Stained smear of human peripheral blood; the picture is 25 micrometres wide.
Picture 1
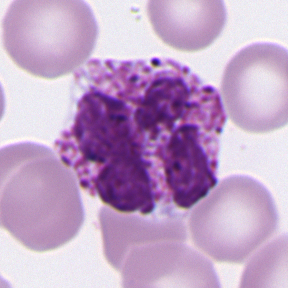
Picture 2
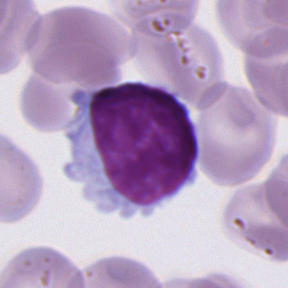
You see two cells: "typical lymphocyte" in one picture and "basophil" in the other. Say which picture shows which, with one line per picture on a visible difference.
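Picture 1 – basophil. The nucleus is split into four separate lobes.
Picture 2 – typical lymphocyte. The nucleus is round to oval with a smooth outline and no lobes or indentation.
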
